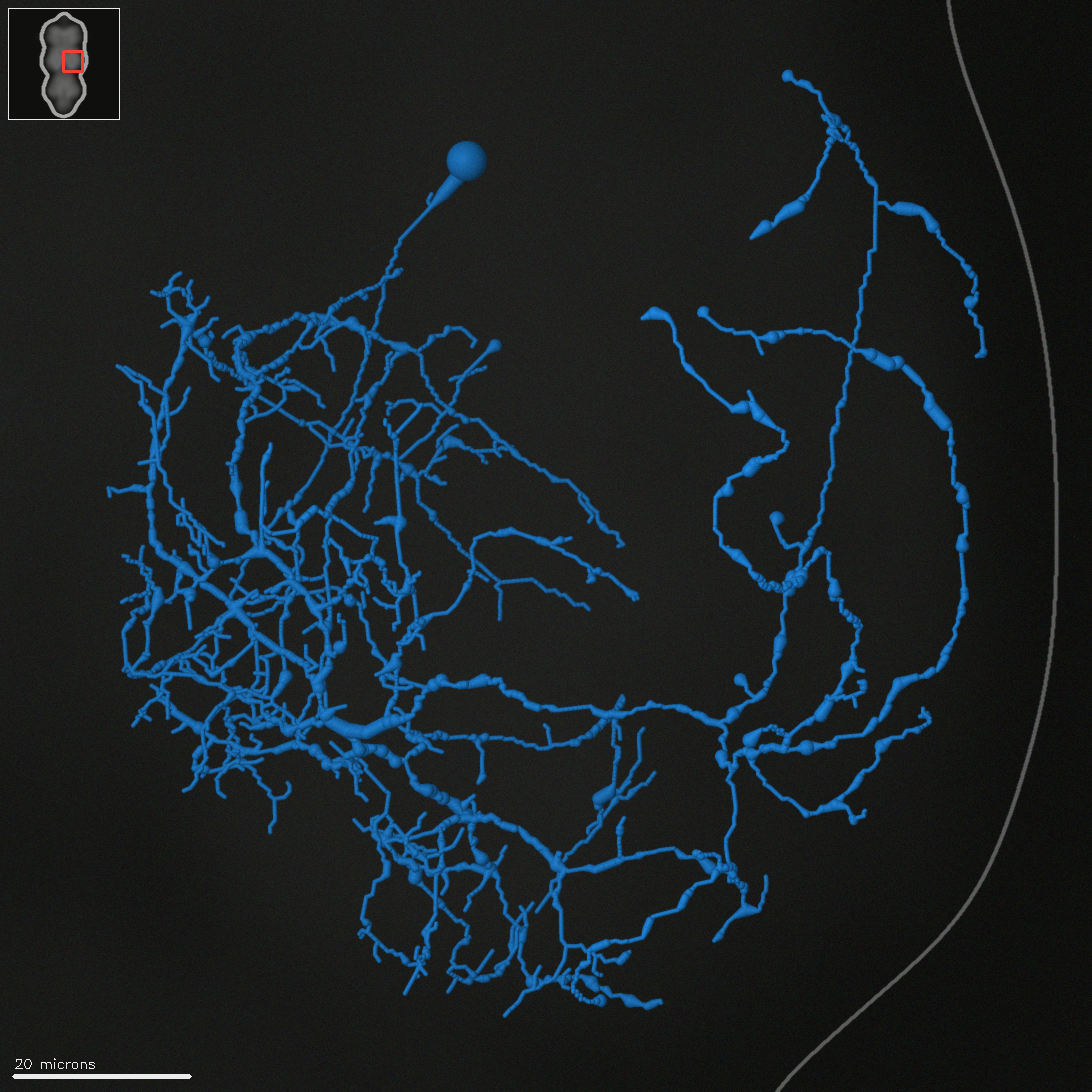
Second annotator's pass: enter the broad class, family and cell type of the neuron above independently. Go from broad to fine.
nerve-cord intrinsic neuron; hemilineage 04B; IN04B058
